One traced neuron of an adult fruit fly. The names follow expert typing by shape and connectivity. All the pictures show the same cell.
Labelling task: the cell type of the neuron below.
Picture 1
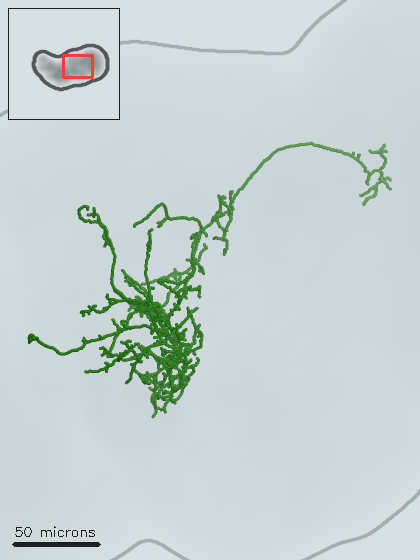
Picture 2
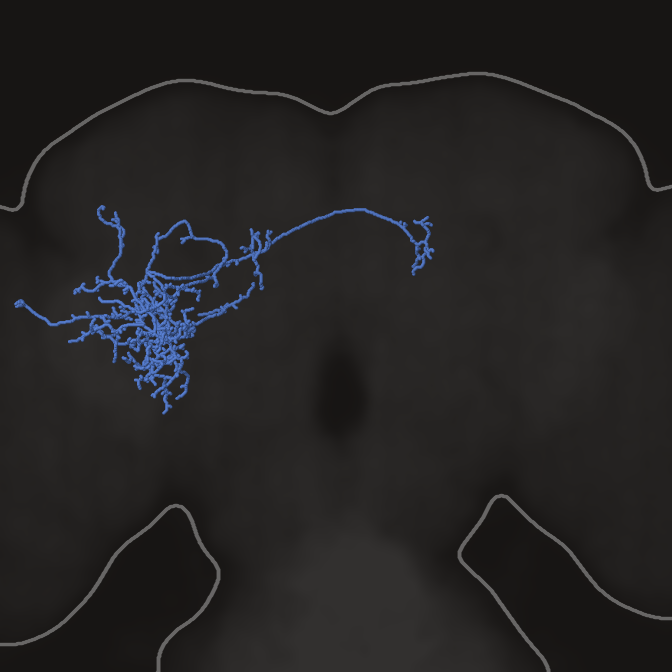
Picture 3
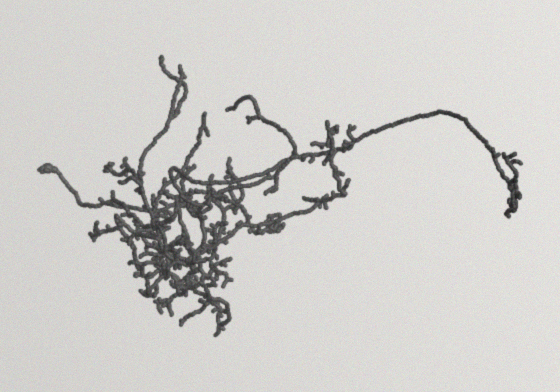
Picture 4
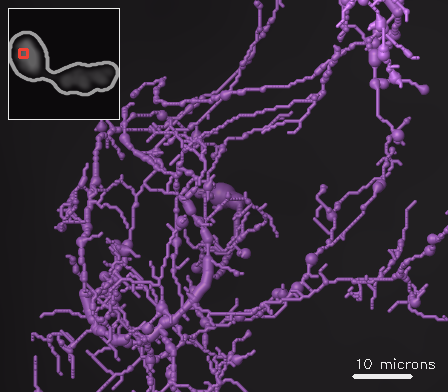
AVLP193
